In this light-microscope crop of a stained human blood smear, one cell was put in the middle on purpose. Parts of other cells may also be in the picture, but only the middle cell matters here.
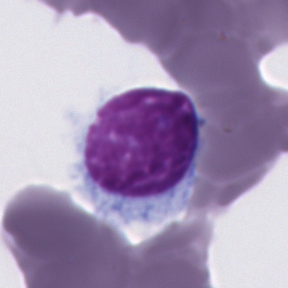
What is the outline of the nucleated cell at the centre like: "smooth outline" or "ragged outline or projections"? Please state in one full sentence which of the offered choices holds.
The border of the cell is ragged or frayed, or shows projections, blebs or tags.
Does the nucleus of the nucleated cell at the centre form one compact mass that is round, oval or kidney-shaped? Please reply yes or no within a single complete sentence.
Yes, what its nucleus forms is one compact round, oval or kidney-shaped mass.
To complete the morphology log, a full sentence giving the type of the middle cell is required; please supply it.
Classification of the middle cell gives a hairy cell.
